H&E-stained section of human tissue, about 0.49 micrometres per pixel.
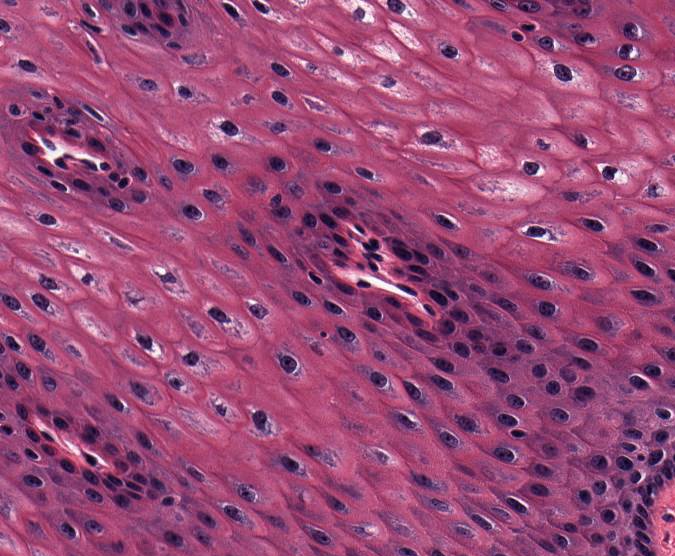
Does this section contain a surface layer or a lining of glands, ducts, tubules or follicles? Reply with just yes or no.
Yes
